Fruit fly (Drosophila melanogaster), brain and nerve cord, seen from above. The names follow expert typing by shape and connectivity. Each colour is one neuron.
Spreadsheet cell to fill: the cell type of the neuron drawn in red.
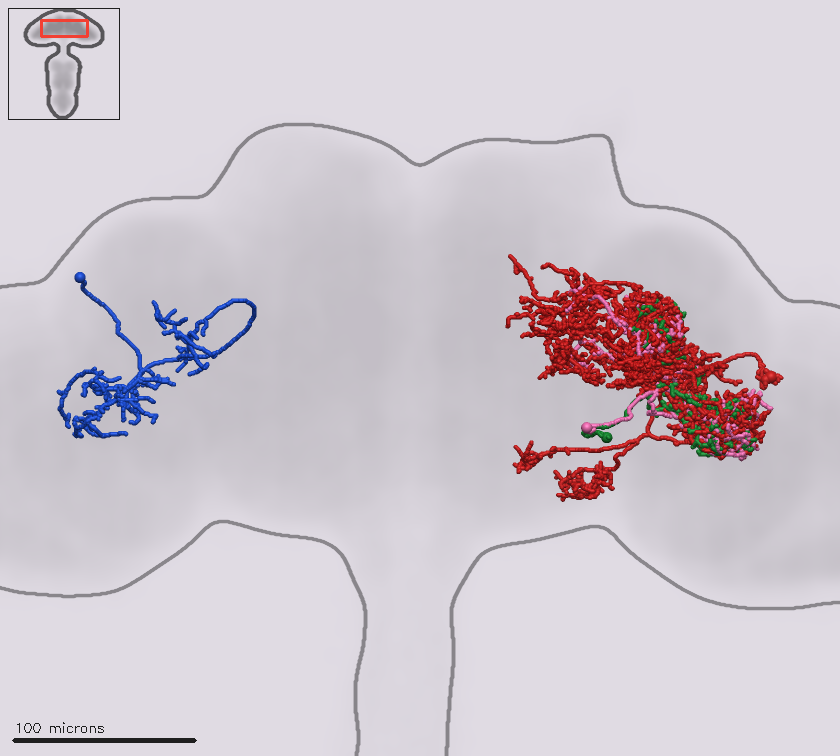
LHCENT1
